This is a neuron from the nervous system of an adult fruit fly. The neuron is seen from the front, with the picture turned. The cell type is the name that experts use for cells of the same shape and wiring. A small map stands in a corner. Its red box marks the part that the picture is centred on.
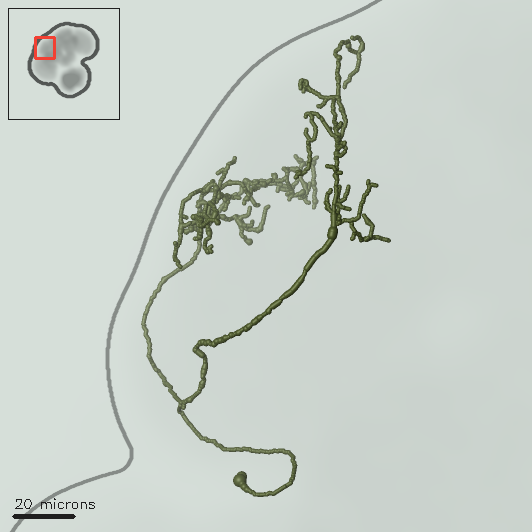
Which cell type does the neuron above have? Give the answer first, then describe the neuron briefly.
Its cell type is SLP065. This is a central-brain intrinsic neuron. Its cell body lies at the bottom of the picture. From top to bottom in the picture it spans about 160 microns. The picture shows dozens of branch ends.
